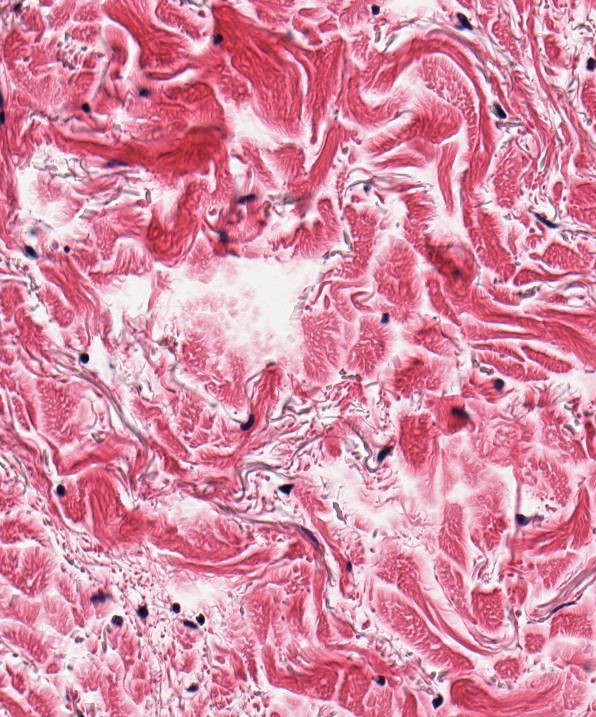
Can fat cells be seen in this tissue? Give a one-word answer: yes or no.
No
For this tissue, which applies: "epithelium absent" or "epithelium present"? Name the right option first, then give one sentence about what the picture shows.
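Epithelium absent. No epithelium is present anywhere in the field.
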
